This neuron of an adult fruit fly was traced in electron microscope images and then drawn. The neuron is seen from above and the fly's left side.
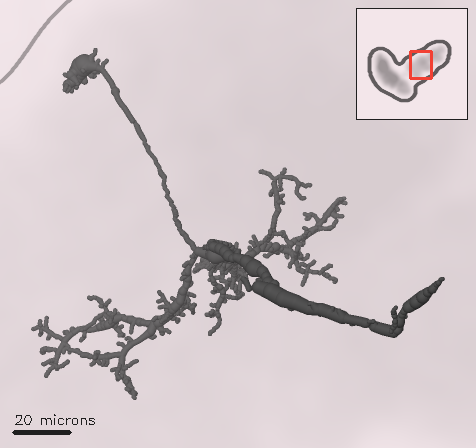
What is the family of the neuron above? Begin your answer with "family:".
family: hemilineage 18B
